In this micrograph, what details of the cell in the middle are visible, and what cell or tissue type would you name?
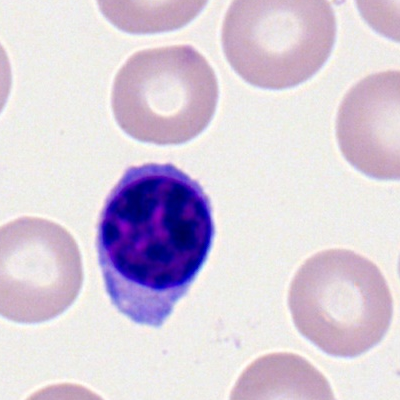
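Most of this cell, I'd say, is taken up by the nucleus. Its chromatin is dark purple, gathered into coarse clumps. The cytoplasm is pale blue, and around the top of the nucleus it is only a thin rim. I'm looking at a lymphocyte.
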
